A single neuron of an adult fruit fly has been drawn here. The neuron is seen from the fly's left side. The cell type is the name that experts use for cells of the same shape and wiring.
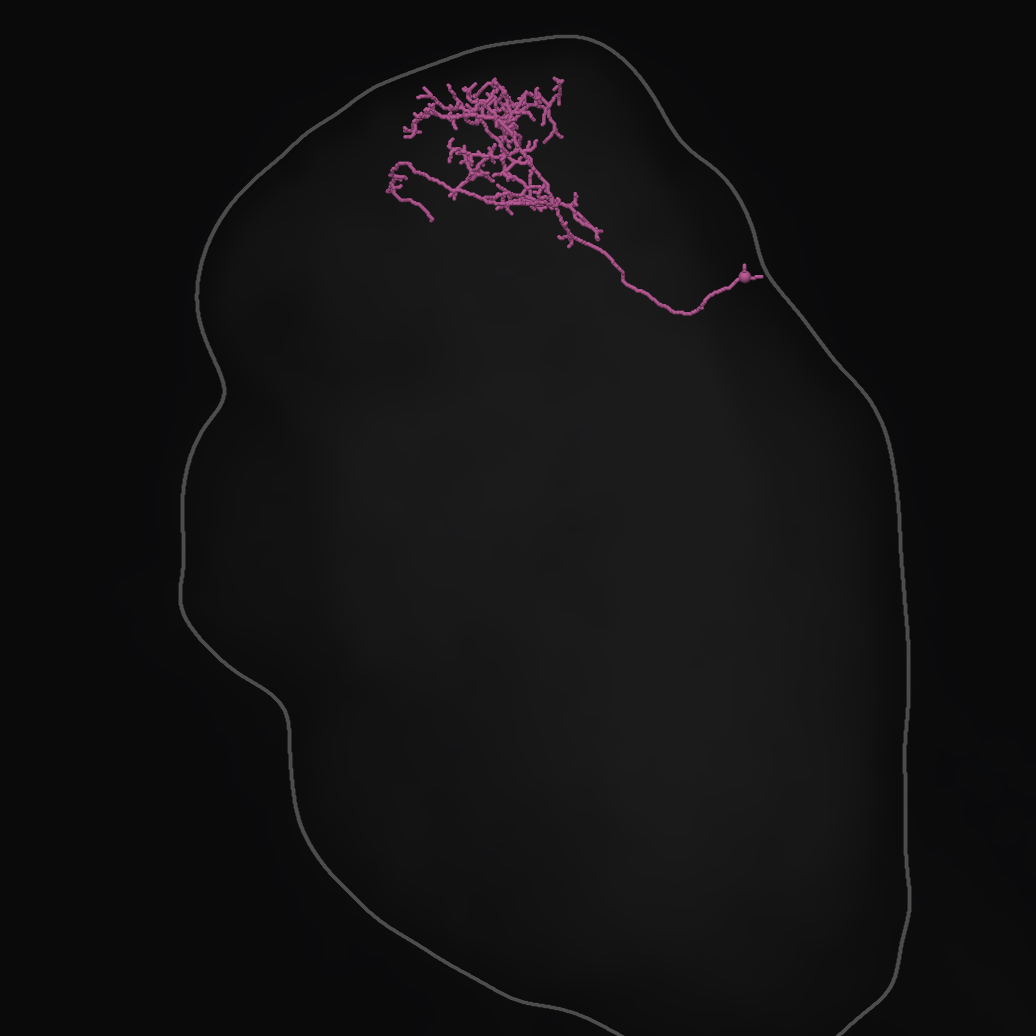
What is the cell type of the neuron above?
SMP408_b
